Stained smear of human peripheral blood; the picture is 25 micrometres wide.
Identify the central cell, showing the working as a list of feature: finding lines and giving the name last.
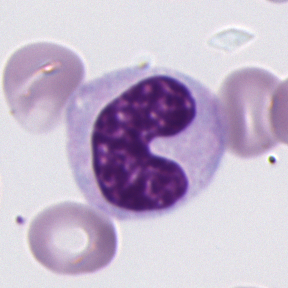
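Notch: opens toward the right side of the nucleus
Chromatin: dark purple, clumped, broken by paler streaks
Cytoplasm: pale grey-lilac
Rim: cytoplasm surrounds the nucleus on every side
Size: about 14 micrometres across
Nuclear share: about 50% of the cell's area
Name: band neutrophil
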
